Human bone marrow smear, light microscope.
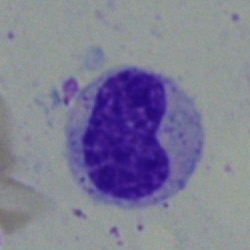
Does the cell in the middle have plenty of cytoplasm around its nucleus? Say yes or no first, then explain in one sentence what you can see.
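No. The nucleus fills most of the cell and sits toward the left.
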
